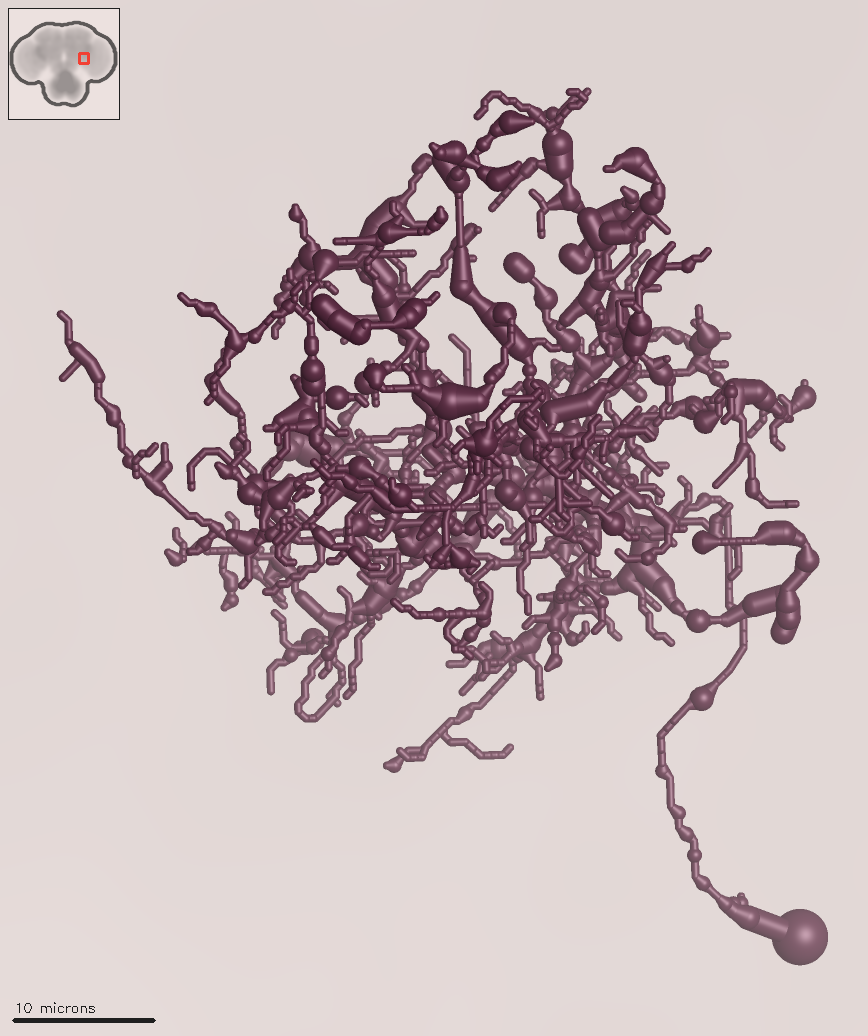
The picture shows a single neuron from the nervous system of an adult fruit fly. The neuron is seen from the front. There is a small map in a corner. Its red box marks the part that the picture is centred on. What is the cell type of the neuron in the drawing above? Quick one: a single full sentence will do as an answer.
As for cell type, this neuron is CB1205.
